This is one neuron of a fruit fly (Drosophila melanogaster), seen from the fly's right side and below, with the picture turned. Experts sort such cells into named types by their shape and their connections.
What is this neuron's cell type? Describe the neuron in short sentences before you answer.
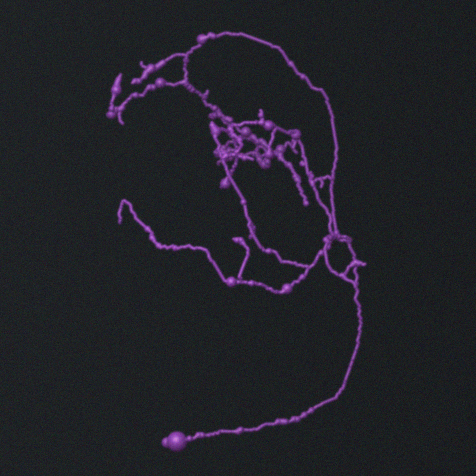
In this view it is taller than it is wide. This is a central-brain intrinsic neuron. Its cell type is CB1060.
